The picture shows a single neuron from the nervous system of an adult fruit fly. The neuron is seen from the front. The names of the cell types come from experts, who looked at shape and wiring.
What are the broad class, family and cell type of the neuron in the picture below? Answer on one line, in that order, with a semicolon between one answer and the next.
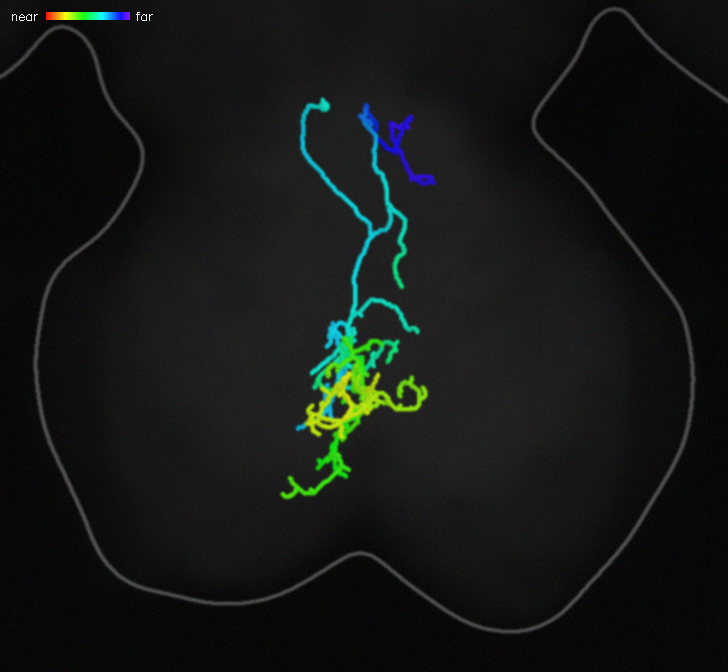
nerve-cord intrinsic neuron; hemilineage 23B; IN23B096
